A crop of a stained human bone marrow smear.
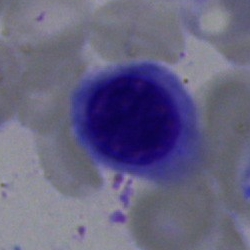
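Erythroblast, central cell of a stained human bone marrow smear. Taken in turn, the nucleus stains a deep, dark purple-blue throughout. Next, a narrow rim of cytoplasm surrounds it on all sides. Last, that cytoplasm shows neither granules nor vacuoles.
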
